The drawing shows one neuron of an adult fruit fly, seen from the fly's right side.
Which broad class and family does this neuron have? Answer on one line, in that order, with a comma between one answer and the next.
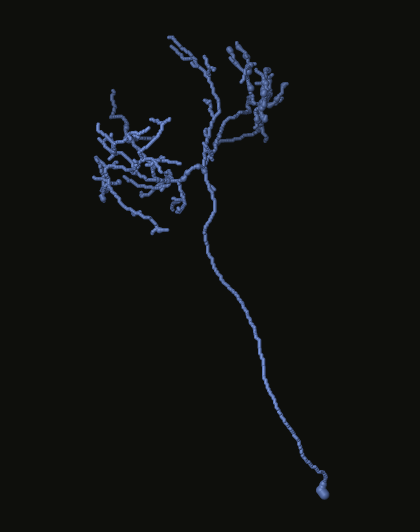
central-brain intrinsic neuron, hemilineage LHa2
